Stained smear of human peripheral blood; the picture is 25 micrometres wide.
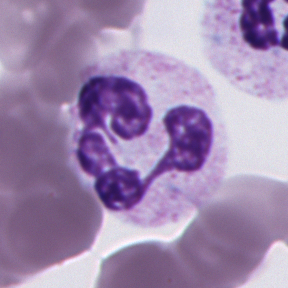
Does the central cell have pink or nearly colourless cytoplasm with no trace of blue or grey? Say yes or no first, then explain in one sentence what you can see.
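Yes. The cytoplasm is abundant and pale pink.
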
